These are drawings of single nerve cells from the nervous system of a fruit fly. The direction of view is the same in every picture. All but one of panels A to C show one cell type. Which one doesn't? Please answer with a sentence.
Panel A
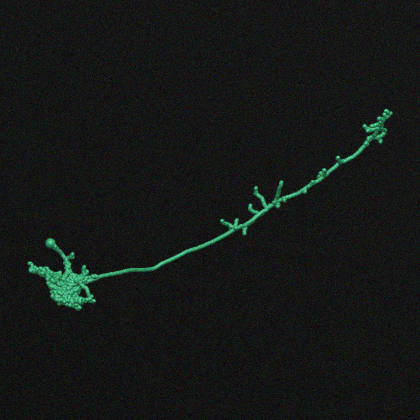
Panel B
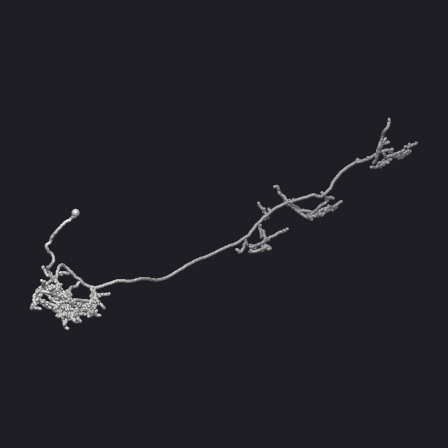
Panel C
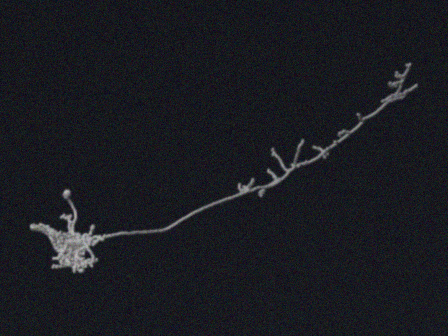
Panel B shows a nerve cell of another cell type.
